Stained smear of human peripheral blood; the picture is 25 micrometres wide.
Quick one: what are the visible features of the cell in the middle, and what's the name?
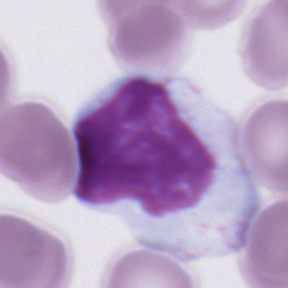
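Position: the nucleus lies toward the left of the cell, with most of the cytoplasm to its right and below it. Chromatin: dark purple and somewhat clumped rather than fine and even. Cytoplasm: plentiful, covering roughly as much area as the nucleus, with a few fine pink-purple granules sparsely scattered through it. Name: large granular lymphocyte.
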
